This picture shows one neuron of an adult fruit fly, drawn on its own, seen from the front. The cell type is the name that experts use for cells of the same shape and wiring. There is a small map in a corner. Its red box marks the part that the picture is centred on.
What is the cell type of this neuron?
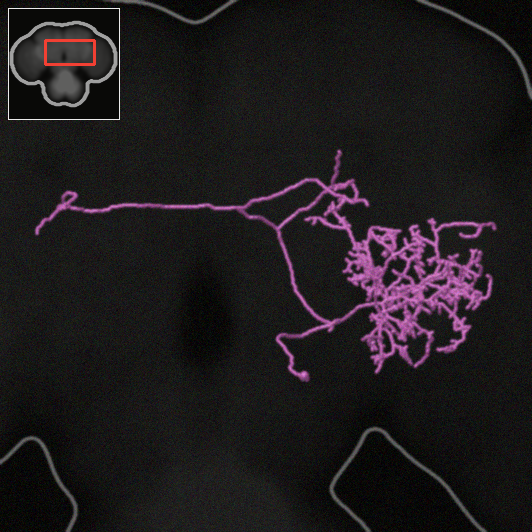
CB1498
